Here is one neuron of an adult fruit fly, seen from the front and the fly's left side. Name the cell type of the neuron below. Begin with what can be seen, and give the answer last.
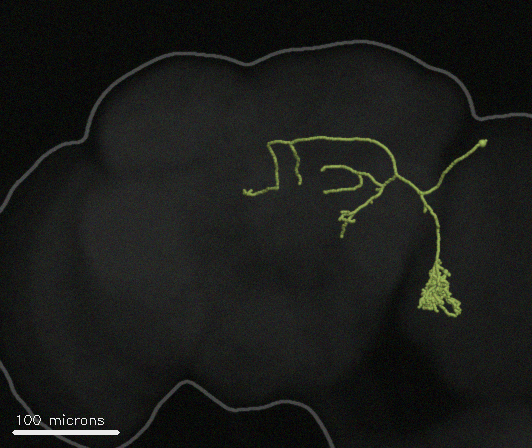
By the scale bar it is about 250 microns wide in this view. In this view it is wider than it is tall. This is a visual projection neuron. It is of cell type LC36.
